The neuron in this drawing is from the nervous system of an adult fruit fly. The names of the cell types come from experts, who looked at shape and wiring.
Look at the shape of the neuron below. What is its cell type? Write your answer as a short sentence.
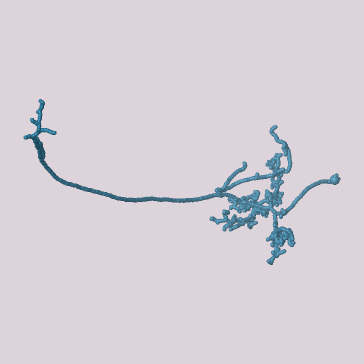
The cell type is PVLP049.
